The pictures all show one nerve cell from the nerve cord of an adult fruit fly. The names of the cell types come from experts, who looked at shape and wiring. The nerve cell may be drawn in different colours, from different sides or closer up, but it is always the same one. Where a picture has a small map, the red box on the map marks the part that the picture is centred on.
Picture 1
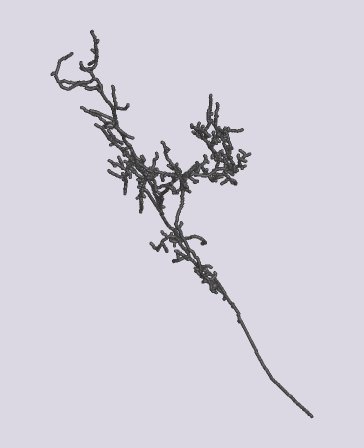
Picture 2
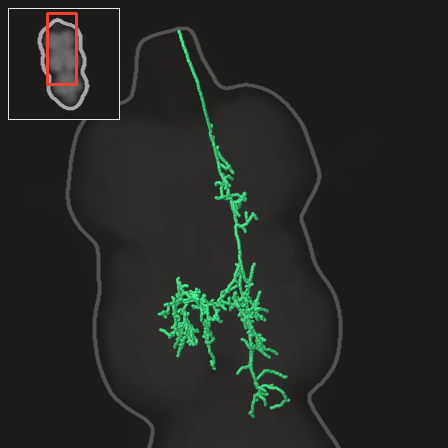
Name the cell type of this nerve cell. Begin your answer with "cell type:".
cell type: AN06B068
